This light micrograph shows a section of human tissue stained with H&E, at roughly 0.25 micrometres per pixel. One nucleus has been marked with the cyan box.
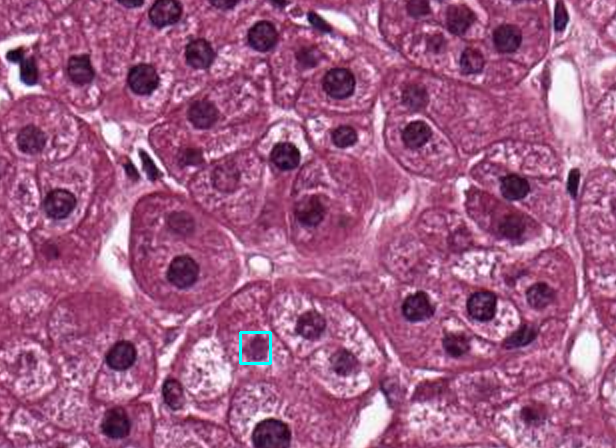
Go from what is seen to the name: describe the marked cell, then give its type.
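The cell lies within a tightly packed group of cells, separated from its neighbours by thin pink boundaries. A cell with pale, bubbly-looking cytoplasm lies directly beside it. Type of cell: adrenal cortical cell.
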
